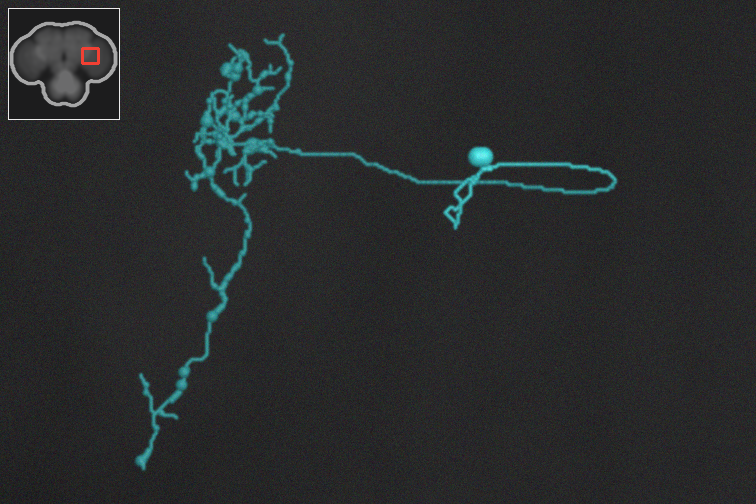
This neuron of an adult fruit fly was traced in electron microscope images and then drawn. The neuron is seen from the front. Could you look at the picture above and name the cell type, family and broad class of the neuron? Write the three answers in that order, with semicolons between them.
Tm24; Tm; optic-lobe intrinsic neuron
